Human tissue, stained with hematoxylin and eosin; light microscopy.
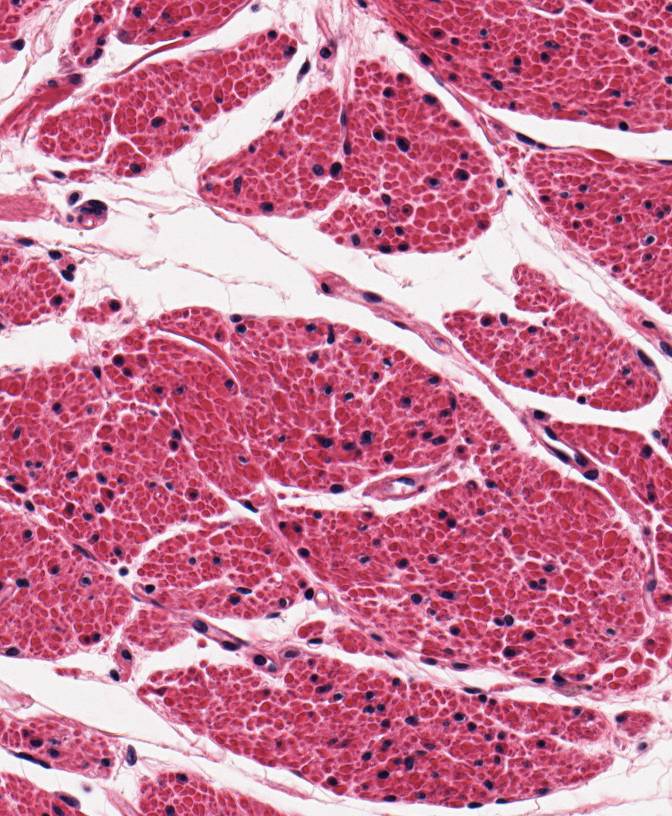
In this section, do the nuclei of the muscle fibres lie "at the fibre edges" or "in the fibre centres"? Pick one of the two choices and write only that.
In the fibre centres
